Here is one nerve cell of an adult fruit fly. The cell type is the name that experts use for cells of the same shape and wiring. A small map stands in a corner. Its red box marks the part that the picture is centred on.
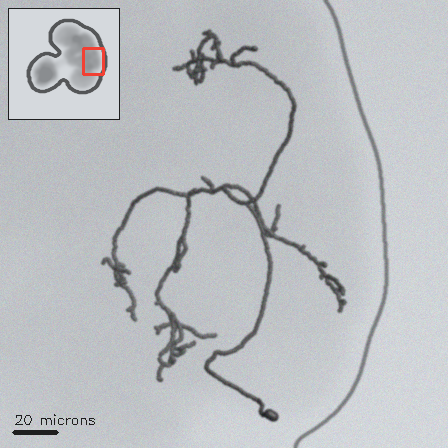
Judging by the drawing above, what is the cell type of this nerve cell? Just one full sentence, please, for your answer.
This nerve cell is included in the cell type CB3360.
